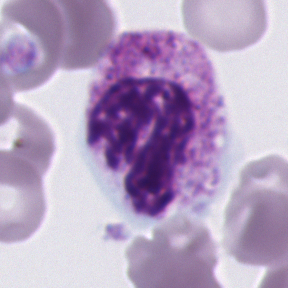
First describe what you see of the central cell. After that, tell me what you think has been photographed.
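What strikes me first is the smooth, oval outline of the cell. Within the nucleus I can make out no nucleoli. Fine pink-violet granules fill the cytoplasm, yet they leave the outline of the nucleus clearly visible. This is a segmented neutrophil.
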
